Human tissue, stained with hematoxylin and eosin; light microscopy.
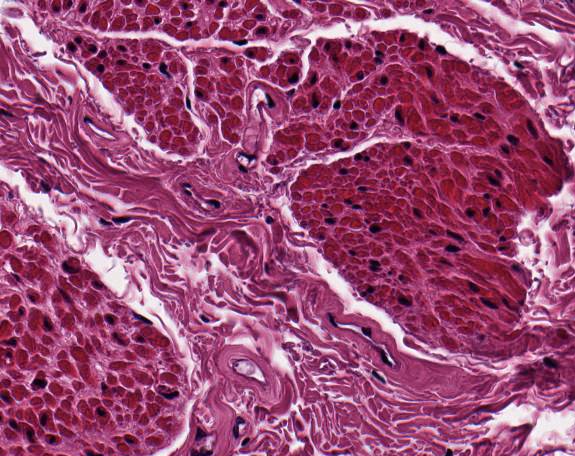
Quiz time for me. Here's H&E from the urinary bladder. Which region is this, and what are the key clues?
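Smooth muscle fills this field. Bundles fill the upper, right and lower-left parts, split by a diagonal connective tissue band. Cut across, the fibres form closely packed, round to polygonal deep red profiles, only some holding dark rounded nuclei. The band is paler, wavy pink collagen with few nuclei.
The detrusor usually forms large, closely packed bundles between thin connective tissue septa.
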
